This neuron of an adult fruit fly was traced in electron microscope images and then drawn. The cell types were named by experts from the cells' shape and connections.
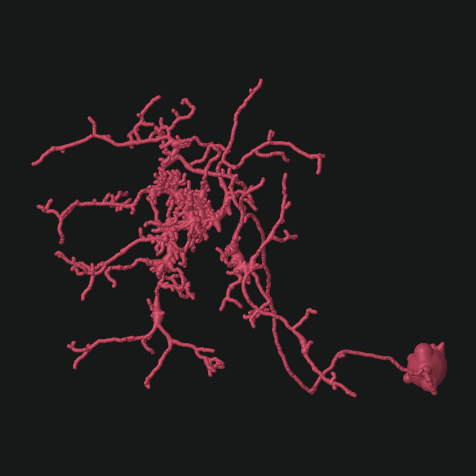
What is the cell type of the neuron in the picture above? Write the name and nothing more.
Dm8a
